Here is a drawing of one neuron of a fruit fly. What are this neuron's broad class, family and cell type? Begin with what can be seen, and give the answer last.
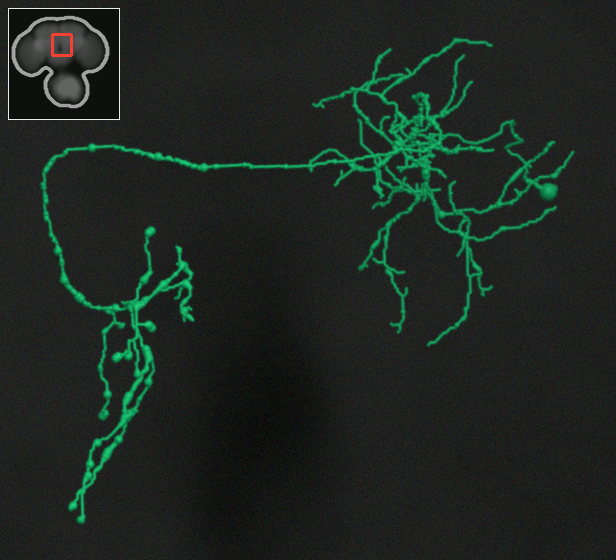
Dozens of branch ends can be seen. As drawn here it is about as wide as it is tall. This is a central-brain intrinsic neuron. Its family is hemilineage DM5_central. Its cell type is CB1554.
